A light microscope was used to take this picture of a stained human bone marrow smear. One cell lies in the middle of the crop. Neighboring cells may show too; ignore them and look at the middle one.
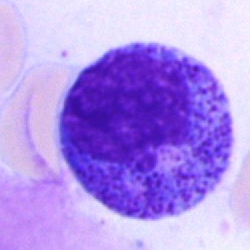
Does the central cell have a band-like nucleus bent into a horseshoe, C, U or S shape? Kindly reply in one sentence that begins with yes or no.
No, the nucleus is not a curved band but one compact round or oval mass.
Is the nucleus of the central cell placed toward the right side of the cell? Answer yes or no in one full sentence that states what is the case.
No, most of its cytoplasm is found to the right of its nucleus.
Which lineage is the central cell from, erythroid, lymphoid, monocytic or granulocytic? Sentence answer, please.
Our central cell here is part of the granulocytic lineage.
